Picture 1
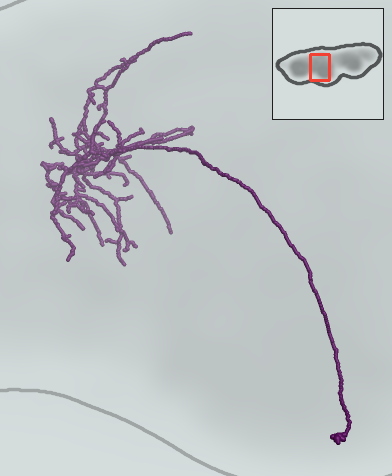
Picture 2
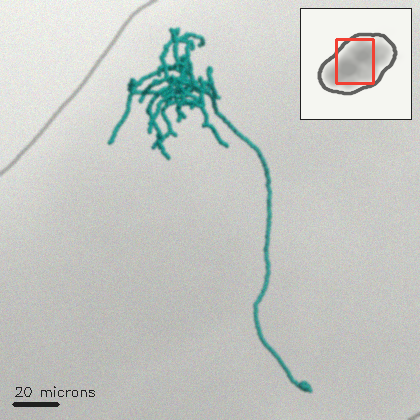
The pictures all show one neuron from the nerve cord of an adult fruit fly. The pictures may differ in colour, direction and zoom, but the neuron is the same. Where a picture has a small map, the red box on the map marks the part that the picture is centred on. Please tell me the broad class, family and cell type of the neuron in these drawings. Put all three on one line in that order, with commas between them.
nerve-cord intrinsic neuron, hemilineage 06B, IN06B079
